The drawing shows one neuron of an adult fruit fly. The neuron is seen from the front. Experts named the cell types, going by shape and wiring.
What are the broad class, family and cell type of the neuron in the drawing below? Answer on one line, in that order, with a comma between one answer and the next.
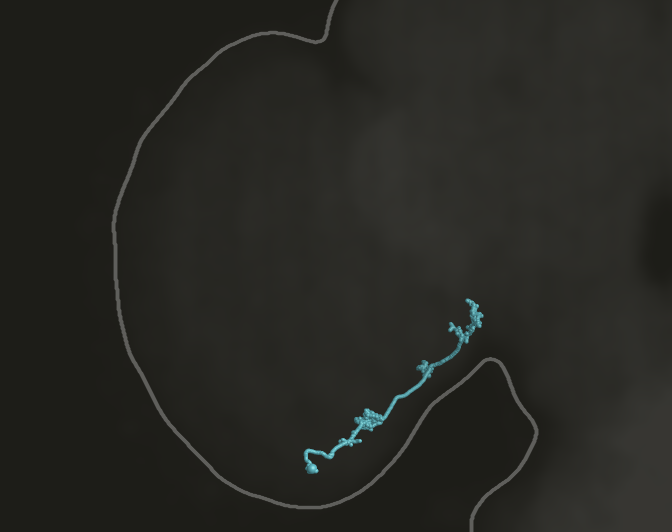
optic-lobe intrinsic neuron, TmY, TmY17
